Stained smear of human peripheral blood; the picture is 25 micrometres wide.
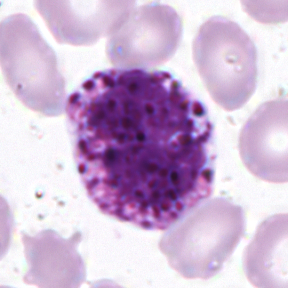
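Basophil, in which dark purple to maroon granules largely hide the outline of the nucleus. Pale pinkish cytoplasm shows mainly at the rim of the cell, and the cell edge has no projections.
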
